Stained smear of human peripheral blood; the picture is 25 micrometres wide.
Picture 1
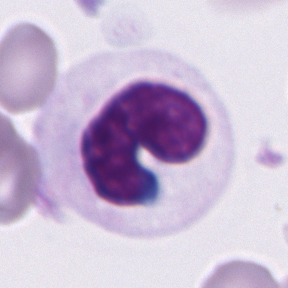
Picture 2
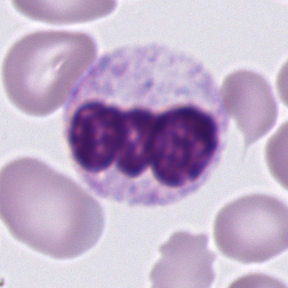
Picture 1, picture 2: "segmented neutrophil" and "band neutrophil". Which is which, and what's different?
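Picture 1, I'd say, is the band neutrophil, picture 2 the segmented neutrophil. In the first, the nucleus is one continuous C-shaped band, its notch opening to the lower right, not split into lobes. The second has three lobes in a horizontal row across the middle, the middle one smallest.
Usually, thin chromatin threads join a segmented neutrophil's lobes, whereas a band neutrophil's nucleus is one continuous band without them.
Then the cytoplasm: a wide, pale lilac-pink rim in the first, fine scattered violet granules in the second.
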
